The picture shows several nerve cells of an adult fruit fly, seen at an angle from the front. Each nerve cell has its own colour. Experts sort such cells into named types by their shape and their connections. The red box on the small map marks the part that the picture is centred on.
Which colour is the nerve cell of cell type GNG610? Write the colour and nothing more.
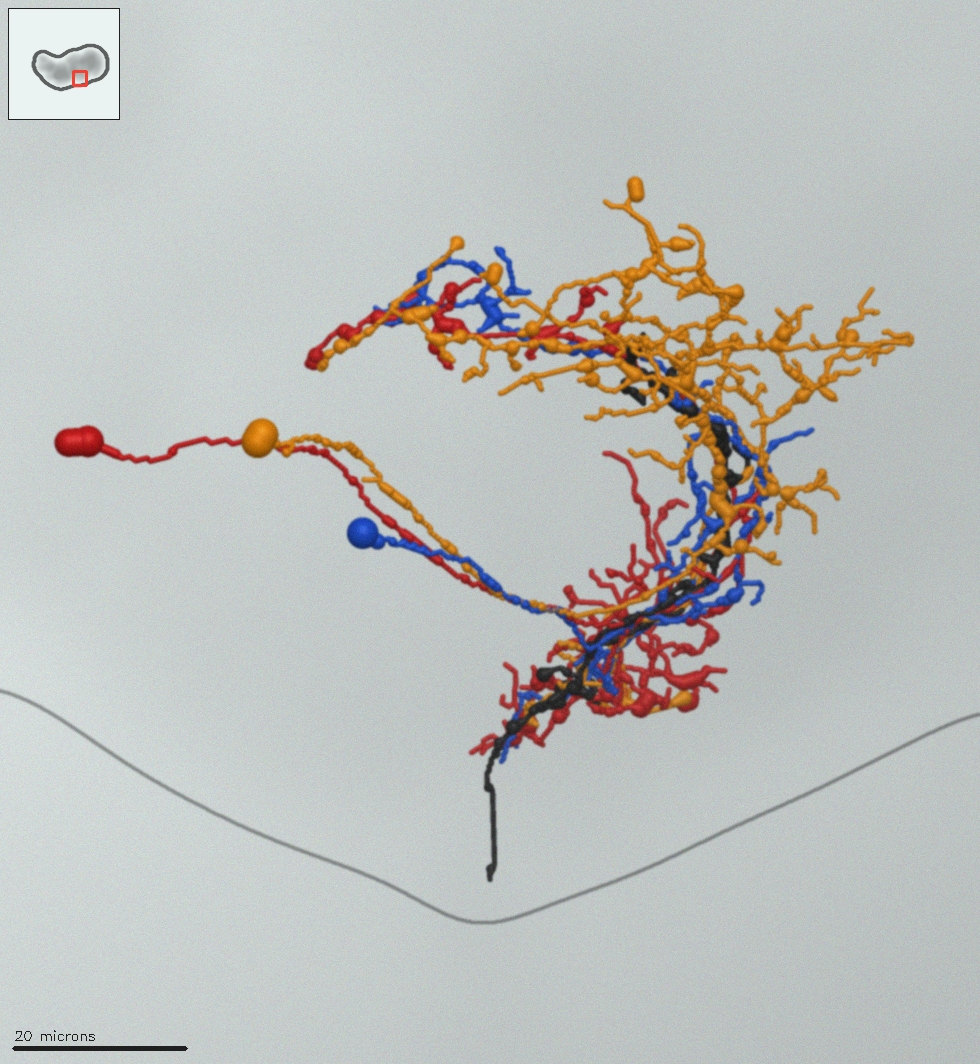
red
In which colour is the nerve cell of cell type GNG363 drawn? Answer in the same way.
orange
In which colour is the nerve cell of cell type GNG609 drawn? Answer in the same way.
blue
